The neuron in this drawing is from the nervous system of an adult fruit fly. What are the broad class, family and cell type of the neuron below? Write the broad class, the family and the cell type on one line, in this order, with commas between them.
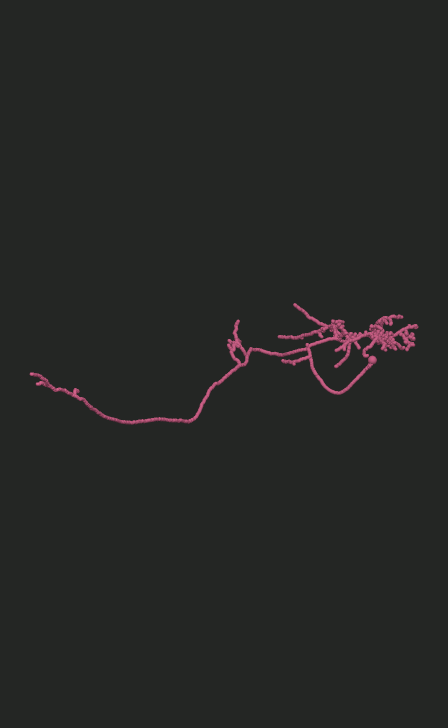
descending neuron, hemilineage LB7, DNge145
